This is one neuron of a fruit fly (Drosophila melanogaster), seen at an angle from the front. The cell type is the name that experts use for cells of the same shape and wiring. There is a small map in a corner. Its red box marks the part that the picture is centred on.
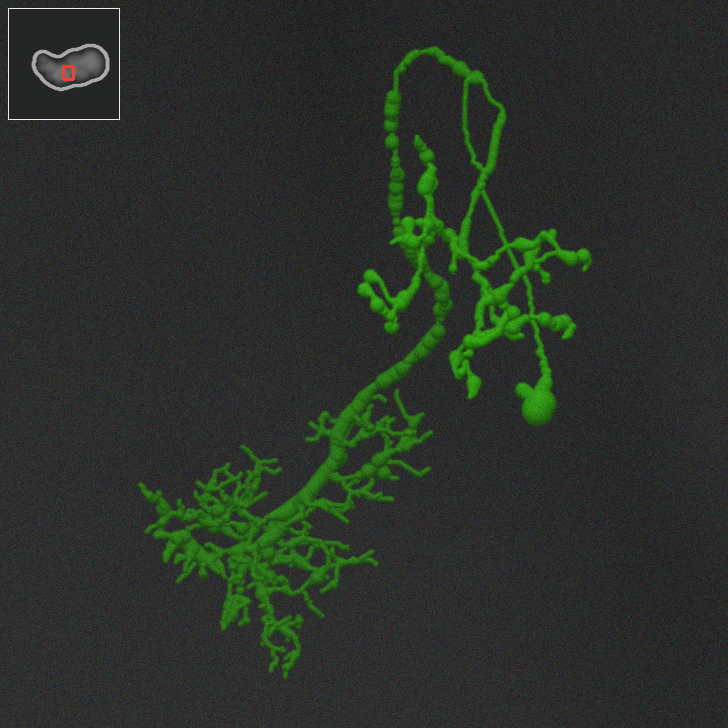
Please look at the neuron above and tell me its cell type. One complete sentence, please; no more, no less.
The cell type LC17 includes this neuron.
